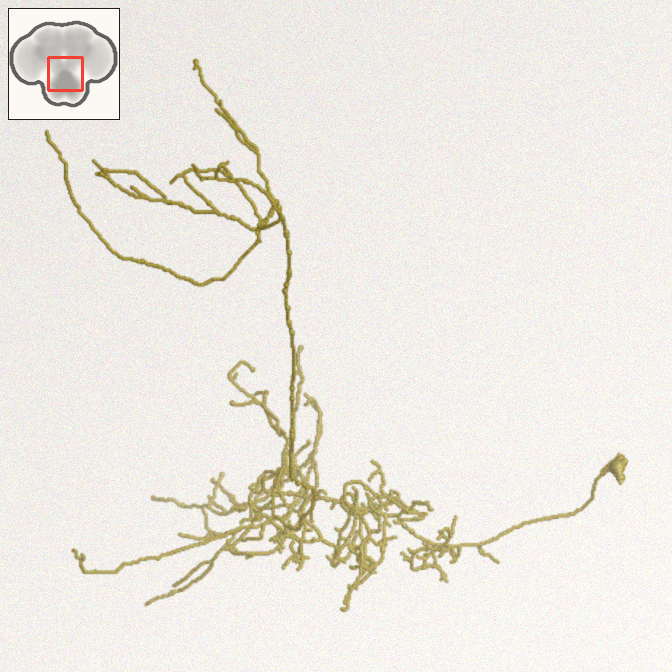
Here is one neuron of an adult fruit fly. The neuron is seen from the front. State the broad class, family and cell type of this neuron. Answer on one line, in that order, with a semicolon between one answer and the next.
ascending neuron; hemilineage 18B; AN18B053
